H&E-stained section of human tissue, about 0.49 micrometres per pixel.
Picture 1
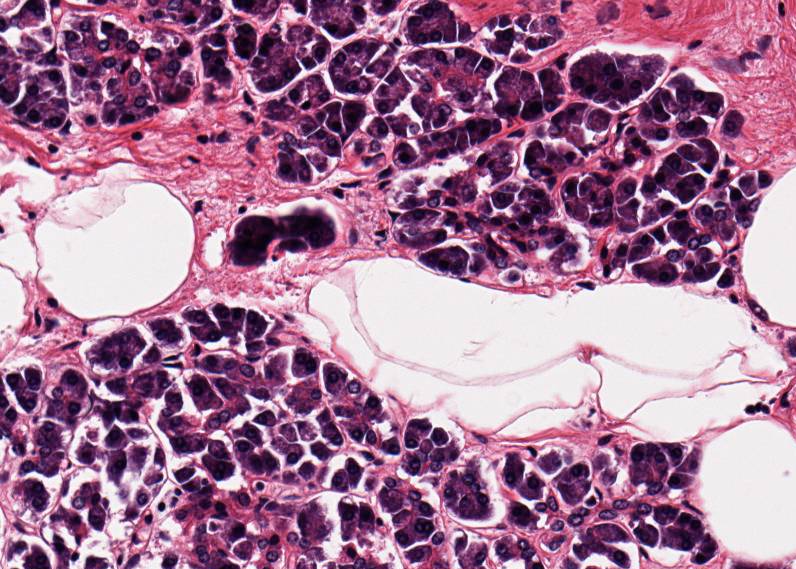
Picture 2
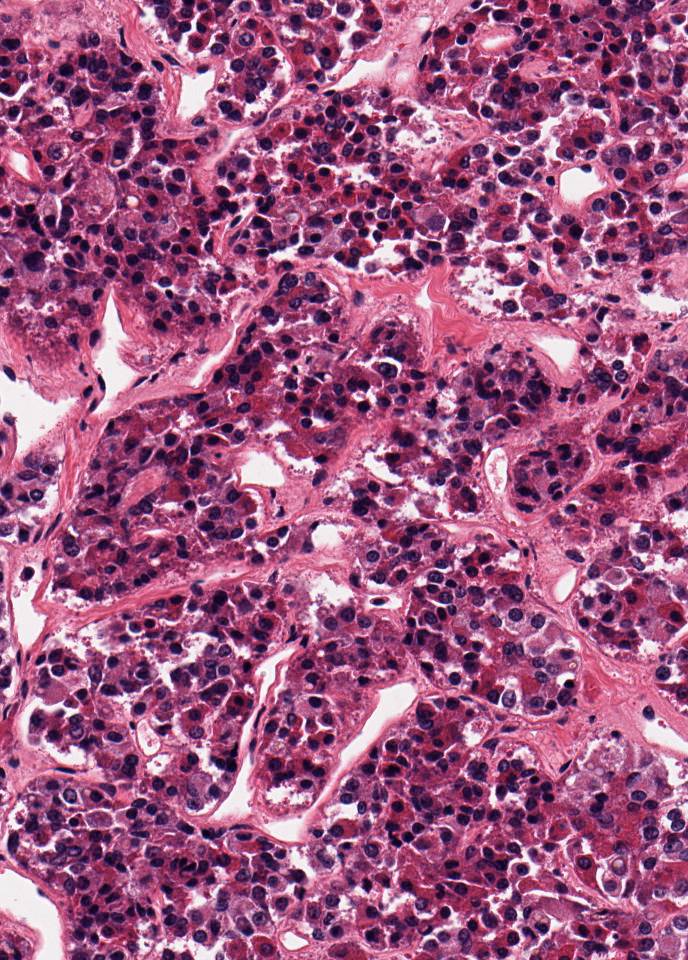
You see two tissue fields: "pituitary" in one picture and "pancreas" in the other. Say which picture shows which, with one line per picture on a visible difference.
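Site of picture 1: pancreas. The lobules are made of many small rounded acini packed close together.
Site of picture 2: pituitary. The cells form no glands or lumens of their own.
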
